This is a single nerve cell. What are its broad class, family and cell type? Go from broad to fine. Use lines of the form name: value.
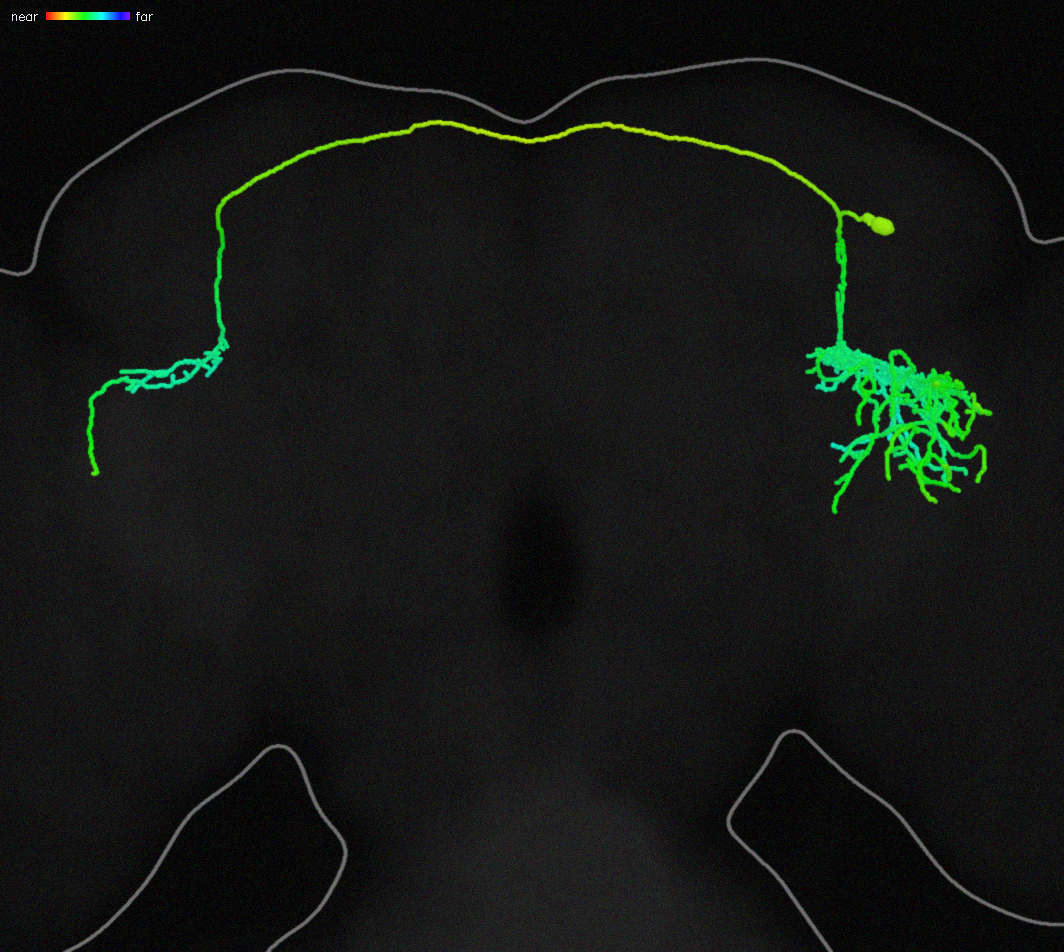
broad class: central-brain intrinsic neuron
family: hemilineage VLPd&p1_dorsal
cell type: PVLP007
